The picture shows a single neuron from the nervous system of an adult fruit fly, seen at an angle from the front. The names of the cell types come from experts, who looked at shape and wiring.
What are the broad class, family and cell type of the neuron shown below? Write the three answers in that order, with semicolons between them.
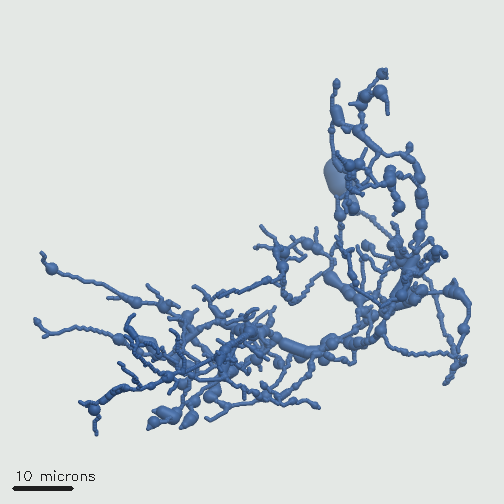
nerve-cord intrinsic neuron; hemilineage 01B; IN01B024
